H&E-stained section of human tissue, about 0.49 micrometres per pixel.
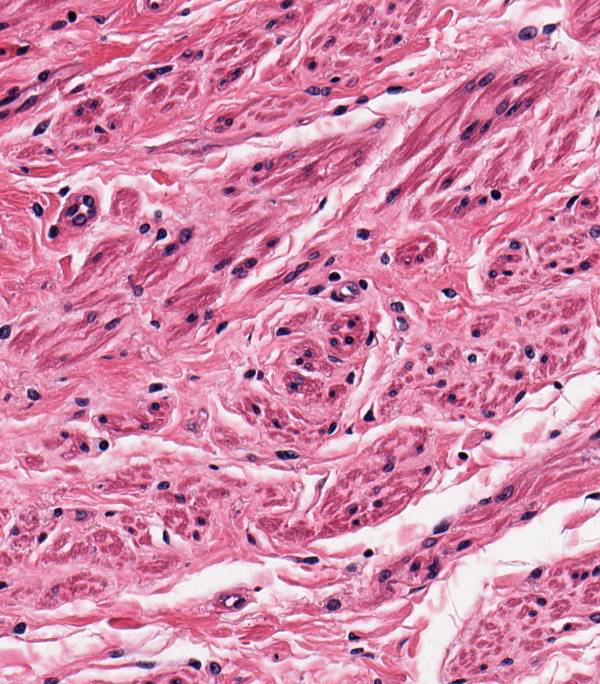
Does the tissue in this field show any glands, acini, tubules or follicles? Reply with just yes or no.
No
